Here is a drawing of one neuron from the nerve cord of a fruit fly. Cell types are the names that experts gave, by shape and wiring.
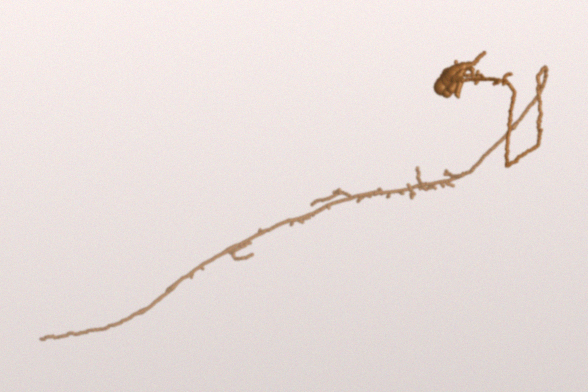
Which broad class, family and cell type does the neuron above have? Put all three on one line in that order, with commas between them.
ascending neuron, hemilineage 09A, AN09A005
